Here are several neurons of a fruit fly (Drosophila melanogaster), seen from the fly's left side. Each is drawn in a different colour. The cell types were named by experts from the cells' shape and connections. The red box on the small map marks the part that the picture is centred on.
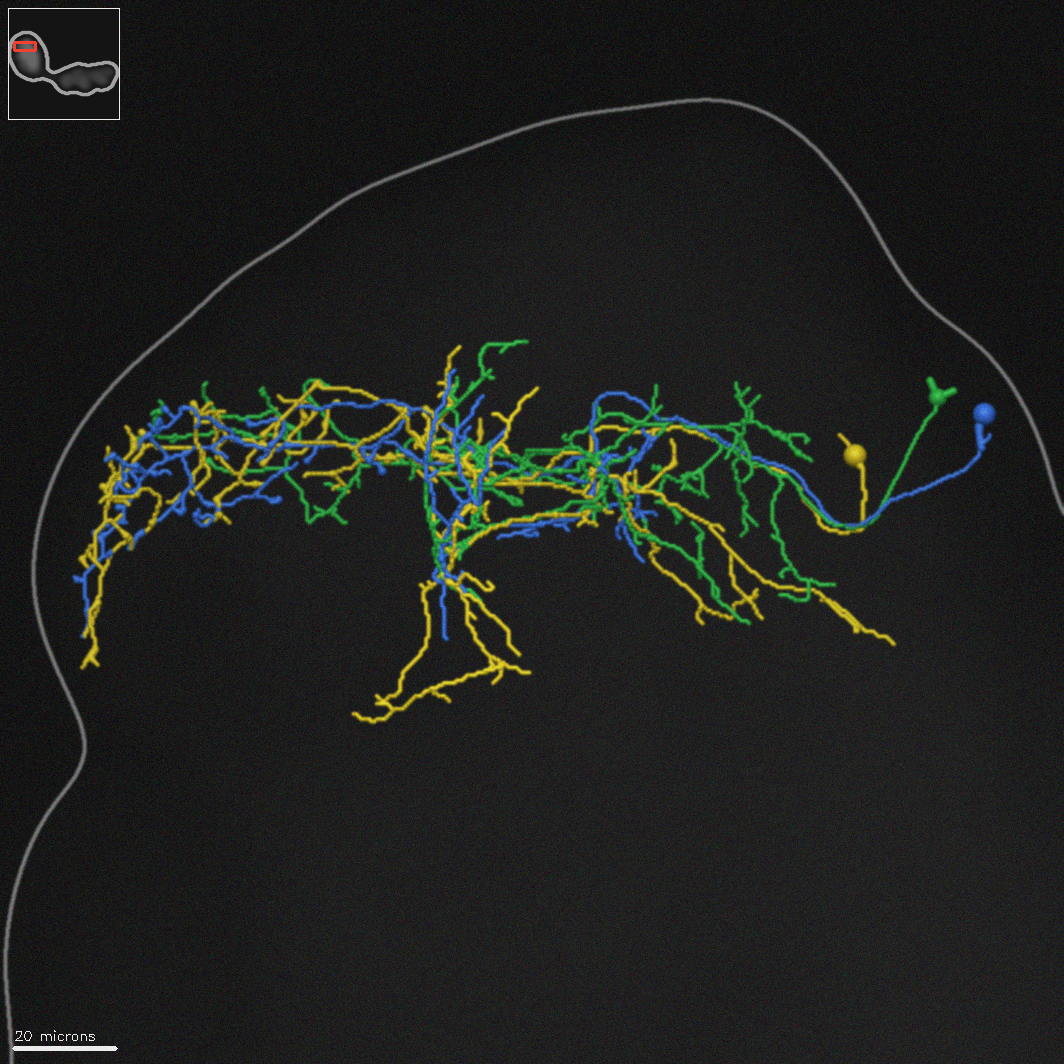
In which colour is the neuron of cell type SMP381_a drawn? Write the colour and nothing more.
blue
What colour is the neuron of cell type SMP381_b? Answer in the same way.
yellow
